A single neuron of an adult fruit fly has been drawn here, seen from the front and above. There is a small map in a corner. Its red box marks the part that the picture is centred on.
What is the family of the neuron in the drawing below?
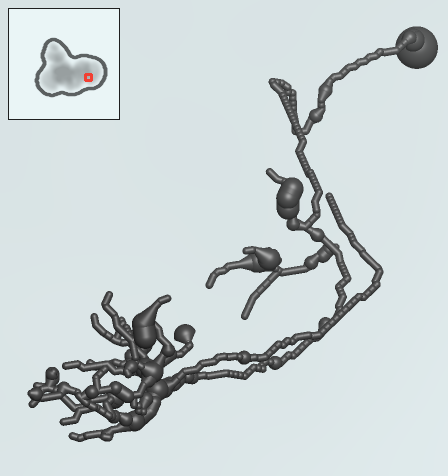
T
